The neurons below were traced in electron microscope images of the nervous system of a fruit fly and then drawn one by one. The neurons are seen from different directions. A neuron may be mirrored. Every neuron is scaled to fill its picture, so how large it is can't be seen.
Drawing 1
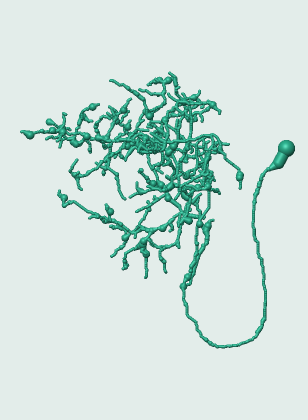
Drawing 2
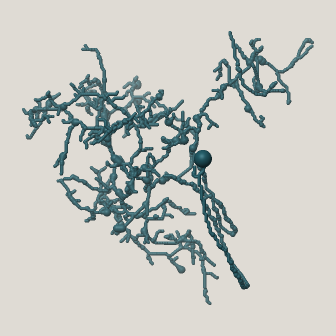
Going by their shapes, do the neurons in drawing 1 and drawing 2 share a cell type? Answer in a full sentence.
They are of the same cell type.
